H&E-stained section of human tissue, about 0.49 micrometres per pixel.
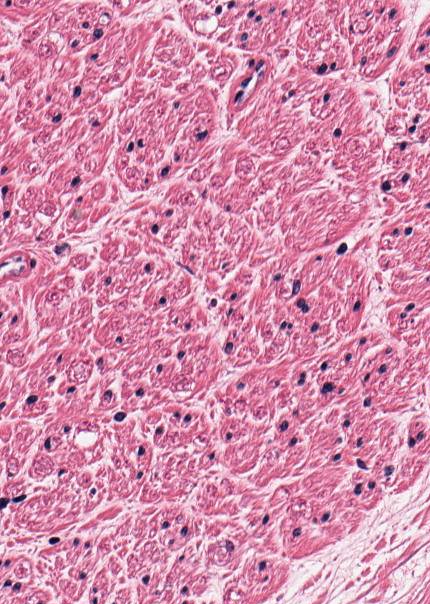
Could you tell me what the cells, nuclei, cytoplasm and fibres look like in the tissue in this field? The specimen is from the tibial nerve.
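Rounded bundles of closely packed pink cells, separated by thin pale septa, fill the field. Most cells are cut across, giving small rounded or polygonal profiles. In the bottom right corner, the fibres run obliquely lengthwise. Small, dark nuclei are sparsely scattered among the profiles.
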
